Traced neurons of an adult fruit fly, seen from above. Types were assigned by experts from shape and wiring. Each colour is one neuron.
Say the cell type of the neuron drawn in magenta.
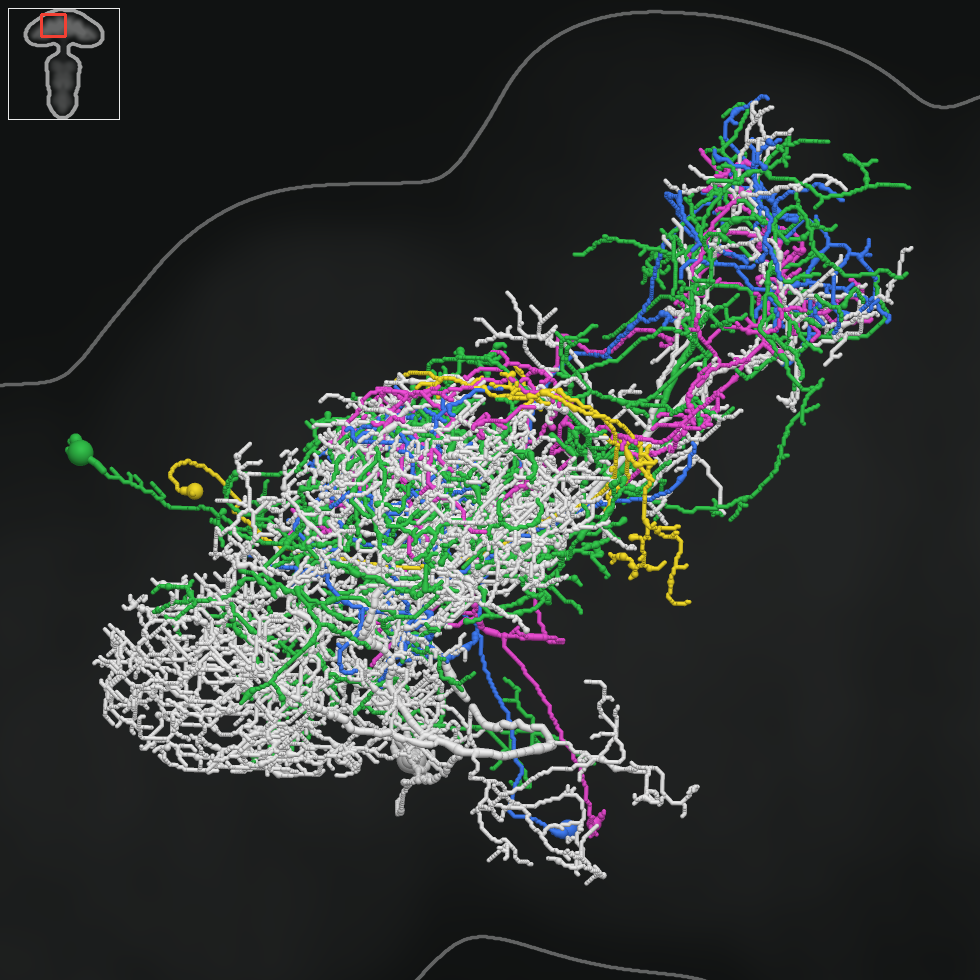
SLP473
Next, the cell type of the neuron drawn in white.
PPL201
